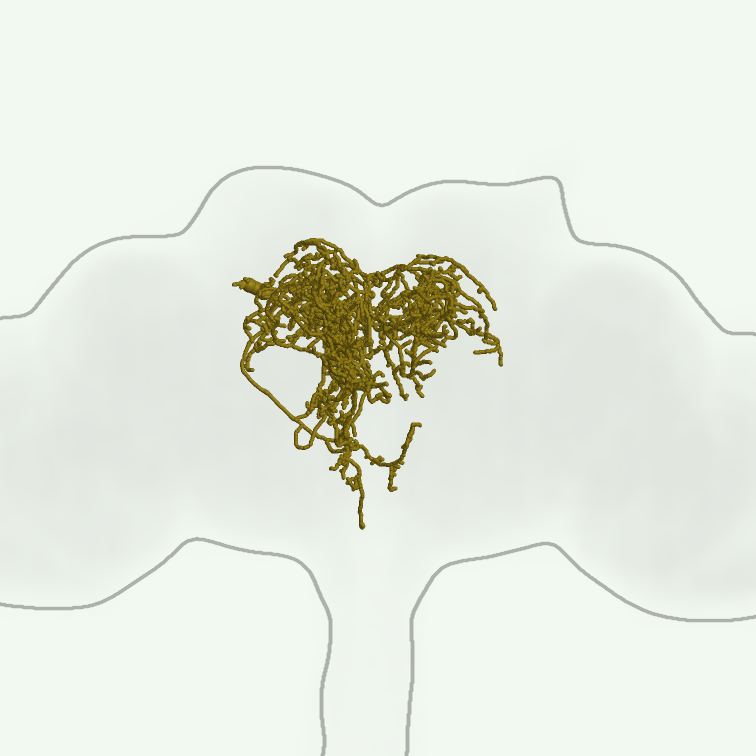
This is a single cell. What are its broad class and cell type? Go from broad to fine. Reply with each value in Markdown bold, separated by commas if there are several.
**central-brain intrinsic neuron**, **GNG572**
